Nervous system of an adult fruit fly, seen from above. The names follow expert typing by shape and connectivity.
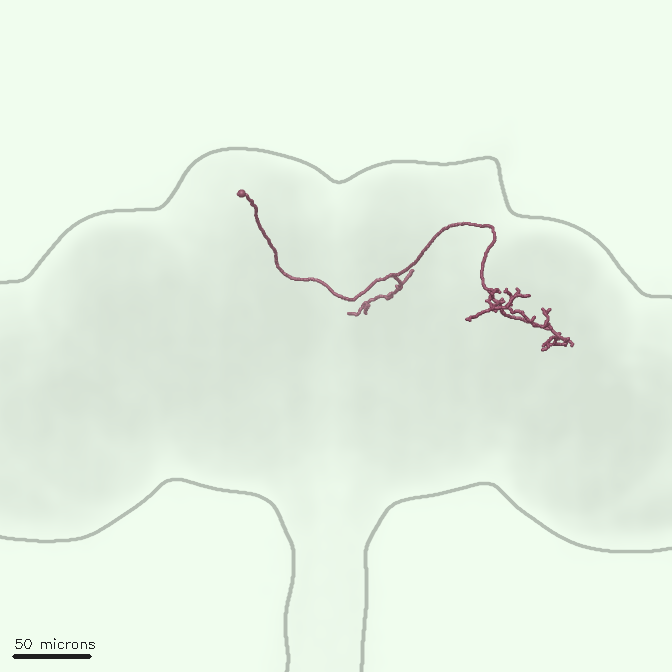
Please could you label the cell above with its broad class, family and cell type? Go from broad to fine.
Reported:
central-brain intrinsic neuron; hemilineage CREa1_ventral; mAL4F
